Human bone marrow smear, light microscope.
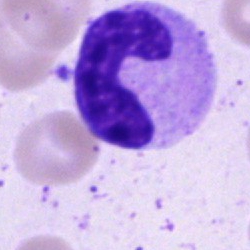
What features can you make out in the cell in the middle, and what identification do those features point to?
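Step one, the outline: round and smooth-edged. Step two, the nucleus: a curved, C-shaped band with its open side facing right, lying against the left side of the cell. Step three, the cytoplasm: pale lilac, filling the hollow of the nuclear curve. Conclusion: band neutrophil.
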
